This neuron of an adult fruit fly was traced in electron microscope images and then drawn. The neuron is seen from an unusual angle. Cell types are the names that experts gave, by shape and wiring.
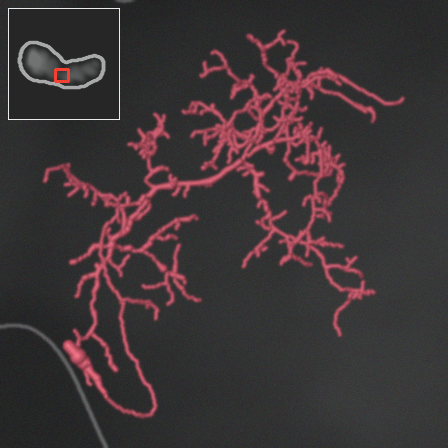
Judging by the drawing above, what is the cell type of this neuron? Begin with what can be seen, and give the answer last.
The cell body is at the lower left of the picture. As drawn here it is about as wide as it is tall. Its broad class is nerve-cord intrinsic neuron. Its cell type is IN13A051.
